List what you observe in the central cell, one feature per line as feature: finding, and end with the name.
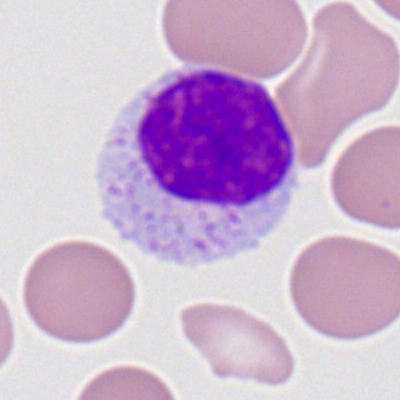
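Nucleus: off-centre, toward the upper right
Chromatin: dark purple, dense, coarsely clumped
Cytoplasm: pale lilac-grey, a broad crescent below and left of the nucleus
Granules: scattered, small, reddish-purple
Cell: lymphocyte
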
